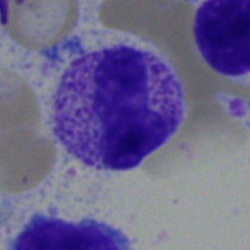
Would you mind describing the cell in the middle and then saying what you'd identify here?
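Round, smooth outline. Chromatin dark purple, dense. Many purple granules fill the cytoplasm, which is pale between them. Metamyelocyte.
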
